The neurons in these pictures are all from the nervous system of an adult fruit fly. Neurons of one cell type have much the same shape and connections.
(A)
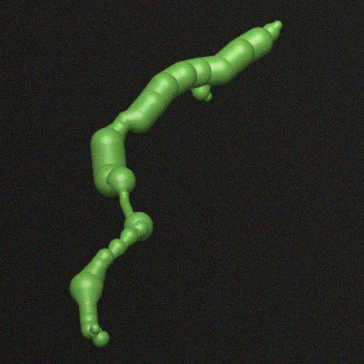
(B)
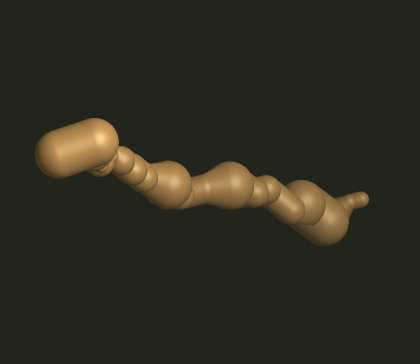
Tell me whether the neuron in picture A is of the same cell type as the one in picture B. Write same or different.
same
